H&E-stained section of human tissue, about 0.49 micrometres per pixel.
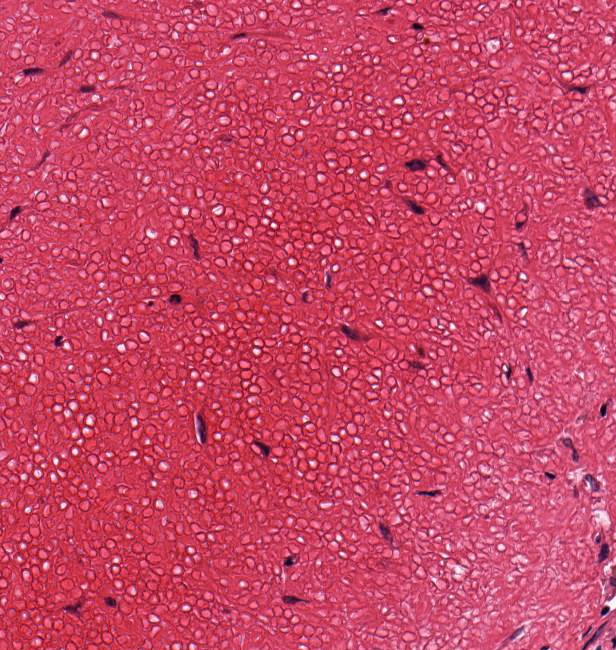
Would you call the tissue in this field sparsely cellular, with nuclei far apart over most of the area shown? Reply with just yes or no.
Yes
